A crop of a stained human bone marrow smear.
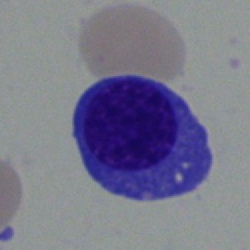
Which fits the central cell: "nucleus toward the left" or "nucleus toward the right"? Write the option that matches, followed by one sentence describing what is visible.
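Nucleus toward the left. The nucleus lies off-centre toward the upper left of the cell.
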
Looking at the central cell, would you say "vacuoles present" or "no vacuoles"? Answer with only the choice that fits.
Vacuoles present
